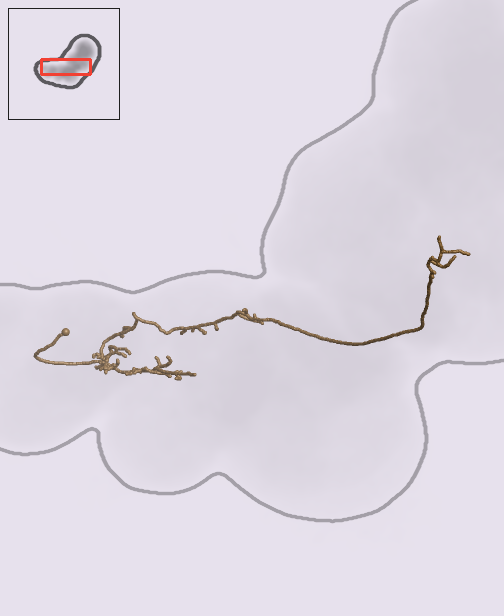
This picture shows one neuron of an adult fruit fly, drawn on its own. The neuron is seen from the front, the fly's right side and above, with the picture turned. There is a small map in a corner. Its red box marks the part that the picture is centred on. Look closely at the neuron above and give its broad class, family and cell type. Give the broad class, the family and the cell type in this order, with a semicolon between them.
ascending neuron; hemilineage 19B; AN19B104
